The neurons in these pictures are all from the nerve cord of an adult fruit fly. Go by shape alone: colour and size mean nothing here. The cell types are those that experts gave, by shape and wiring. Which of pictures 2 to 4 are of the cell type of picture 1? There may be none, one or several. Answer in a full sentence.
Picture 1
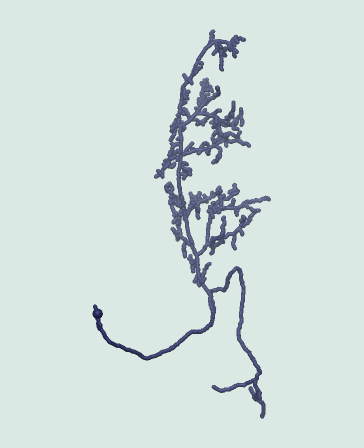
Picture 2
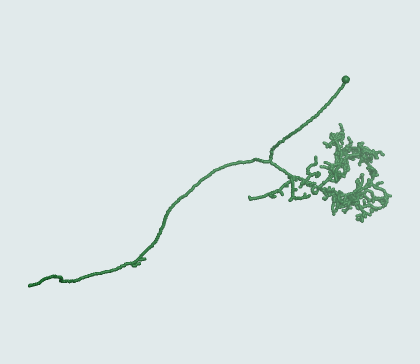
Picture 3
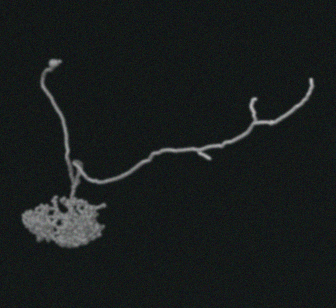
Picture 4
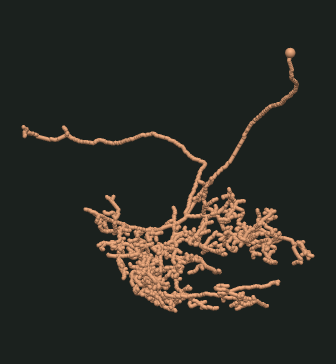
None of them is of the same cell type.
